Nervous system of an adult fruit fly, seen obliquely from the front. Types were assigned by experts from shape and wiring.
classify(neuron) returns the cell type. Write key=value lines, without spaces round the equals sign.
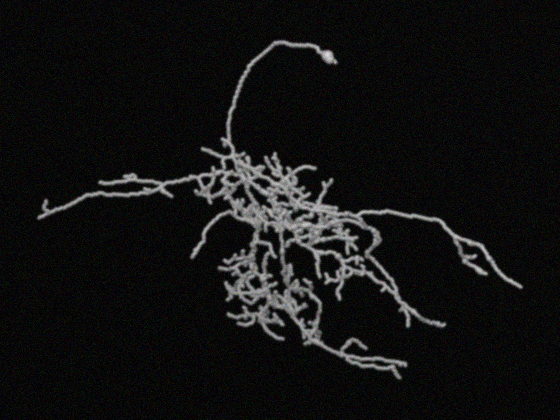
cell_type=CL184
